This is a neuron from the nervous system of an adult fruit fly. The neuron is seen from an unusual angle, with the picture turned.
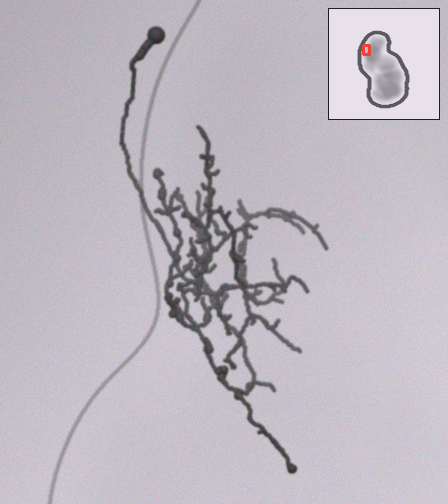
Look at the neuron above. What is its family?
hemilineage 01B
